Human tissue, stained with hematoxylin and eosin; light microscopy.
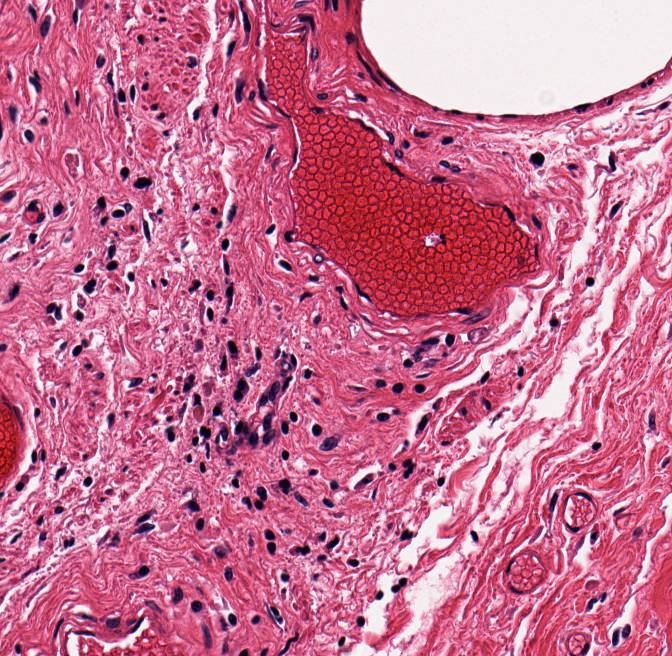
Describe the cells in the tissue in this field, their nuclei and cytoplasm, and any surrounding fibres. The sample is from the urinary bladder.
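So, upper centre: a large thin-walled vessel, tightly packed with red blood cells. Most of the field, though, is wavy pink collagen bundles, with spindle-shaped nuclei here and there. Below that vessel and left of centre, I'd note a loose cluster of small dark round nuclei. And at the middle of the left edge, a second vessel with red blood cells is cut through.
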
